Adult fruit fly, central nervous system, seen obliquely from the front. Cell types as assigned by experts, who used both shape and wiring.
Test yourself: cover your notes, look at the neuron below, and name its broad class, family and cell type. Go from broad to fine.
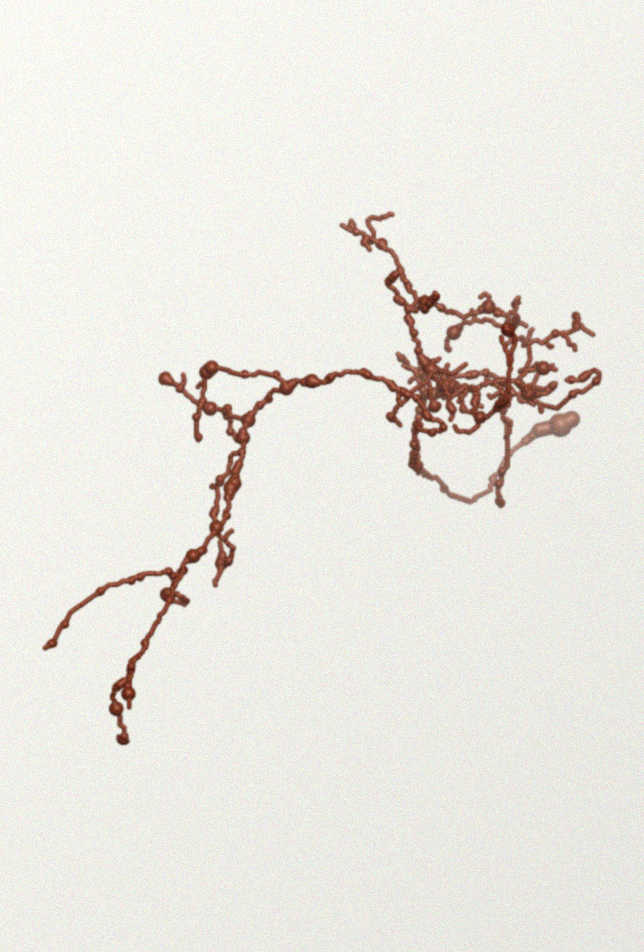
central-brain intrinsic neuron; hemilineage VLPp&l1_anterior; LHPV2e1_a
